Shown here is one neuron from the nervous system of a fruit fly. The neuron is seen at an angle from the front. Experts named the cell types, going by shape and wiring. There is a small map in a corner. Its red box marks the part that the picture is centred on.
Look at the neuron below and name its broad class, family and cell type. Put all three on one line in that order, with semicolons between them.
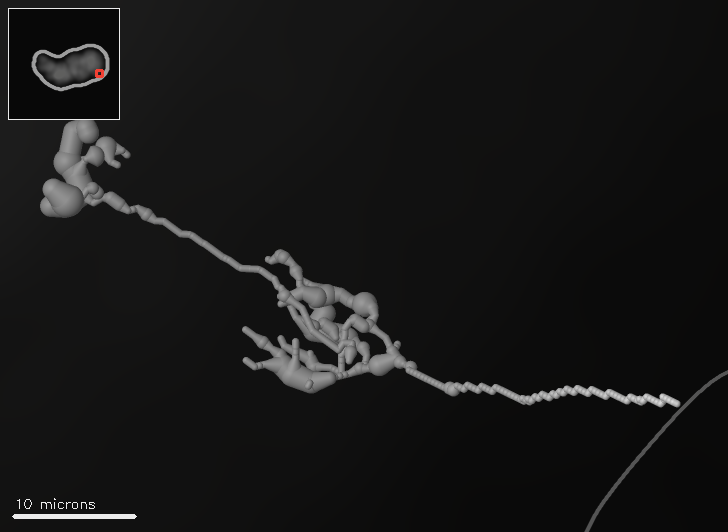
optic-lobe intrinsic neuron; L; L5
